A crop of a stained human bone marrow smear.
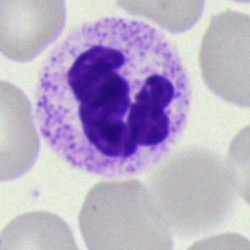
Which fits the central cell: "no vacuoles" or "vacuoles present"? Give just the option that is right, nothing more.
No vacuoles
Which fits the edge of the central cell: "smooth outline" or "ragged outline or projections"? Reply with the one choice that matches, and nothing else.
Smooth outline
